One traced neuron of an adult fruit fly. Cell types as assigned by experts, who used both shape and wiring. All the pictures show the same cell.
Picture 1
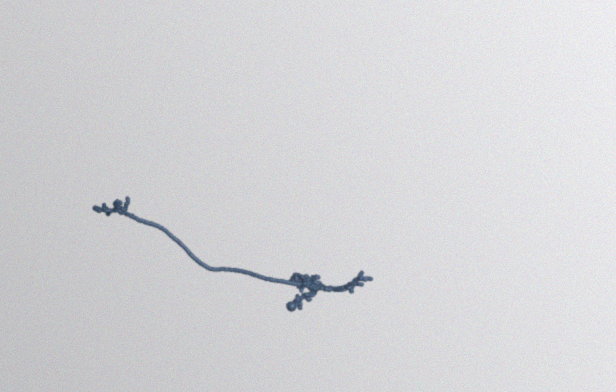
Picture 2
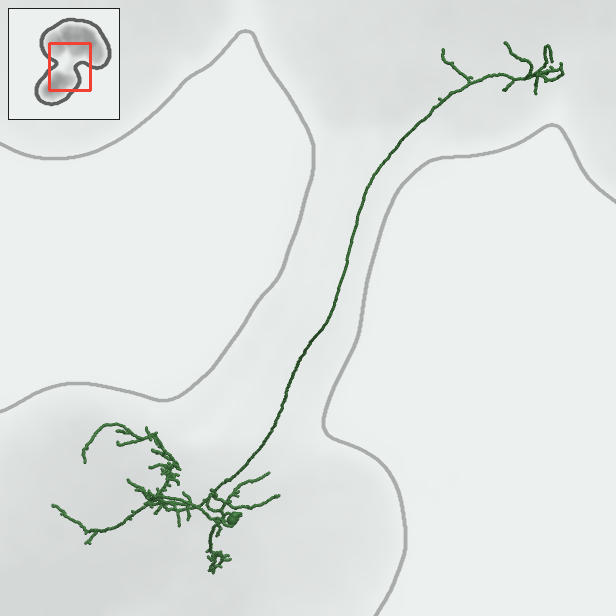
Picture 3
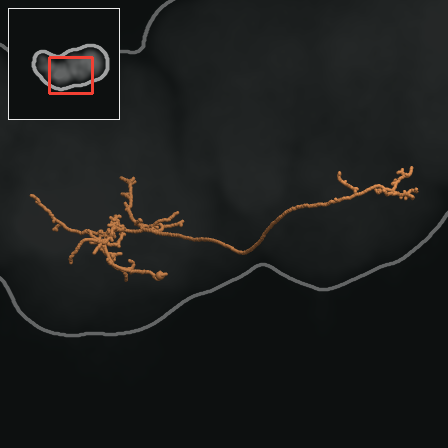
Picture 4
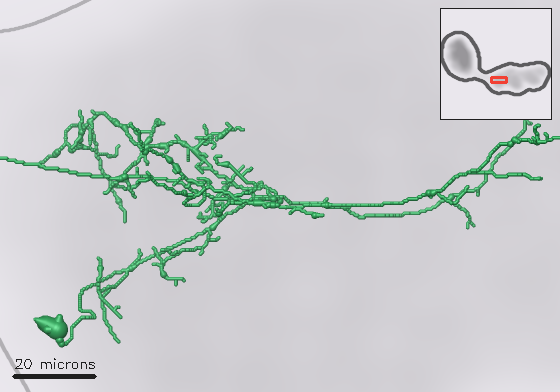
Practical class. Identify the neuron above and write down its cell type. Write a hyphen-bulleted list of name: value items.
- cell type: AN08B106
